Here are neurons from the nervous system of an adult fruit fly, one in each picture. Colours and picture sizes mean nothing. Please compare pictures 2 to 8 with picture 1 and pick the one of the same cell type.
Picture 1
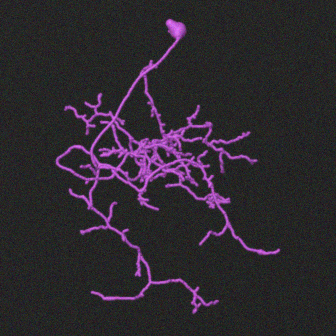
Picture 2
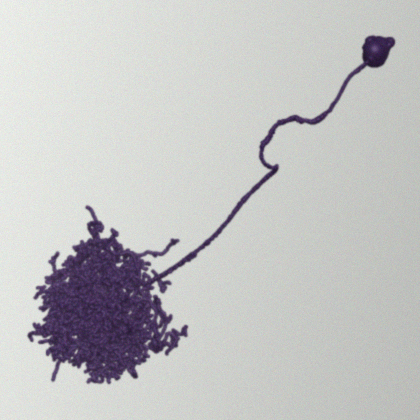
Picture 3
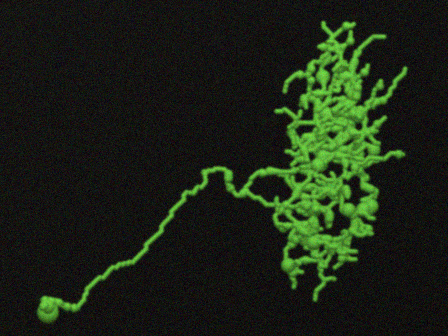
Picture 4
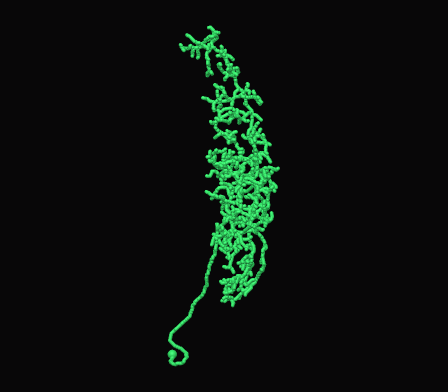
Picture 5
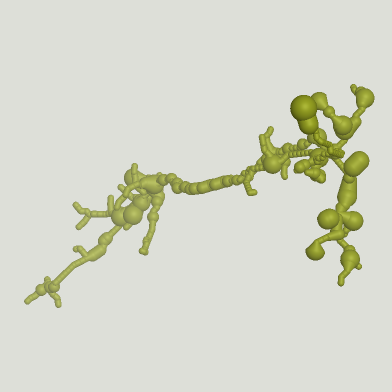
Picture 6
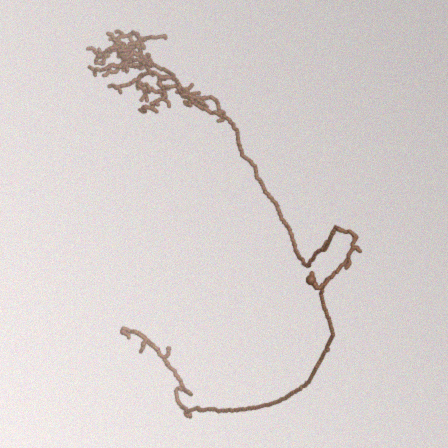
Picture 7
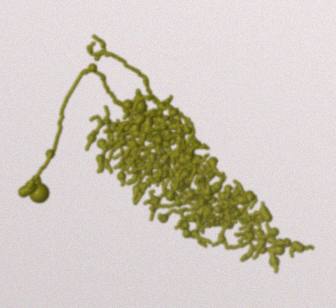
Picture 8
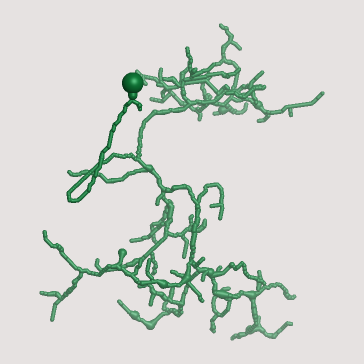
Picture 8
